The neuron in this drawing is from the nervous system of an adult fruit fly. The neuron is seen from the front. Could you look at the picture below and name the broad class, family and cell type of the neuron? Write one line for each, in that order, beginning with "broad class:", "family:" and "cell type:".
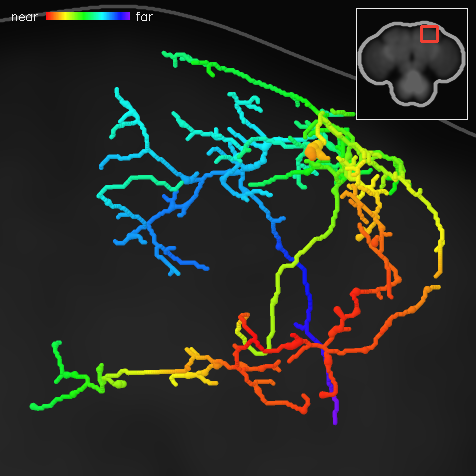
broad class: central-brain intrinsic neuron
family: hemilineage SLPad1_anterior
cell type: CB3603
